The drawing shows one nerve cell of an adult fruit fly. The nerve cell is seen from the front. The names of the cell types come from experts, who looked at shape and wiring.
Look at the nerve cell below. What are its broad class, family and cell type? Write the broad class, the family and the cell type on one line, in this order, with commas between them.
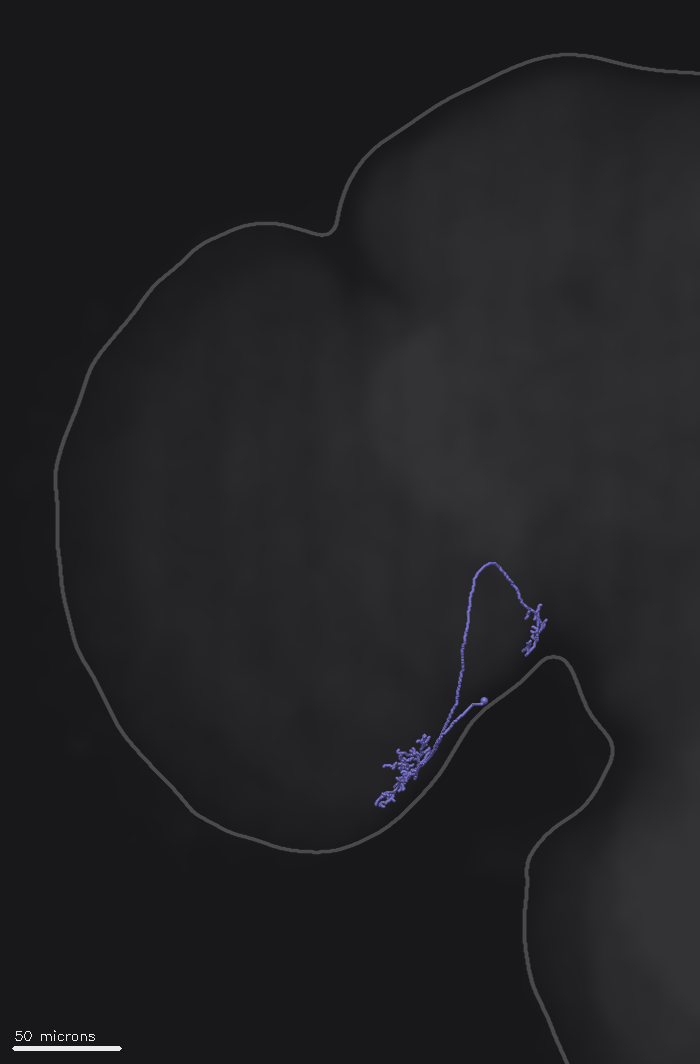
optic-lobe intrinsic neuron, Tm, Tm38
